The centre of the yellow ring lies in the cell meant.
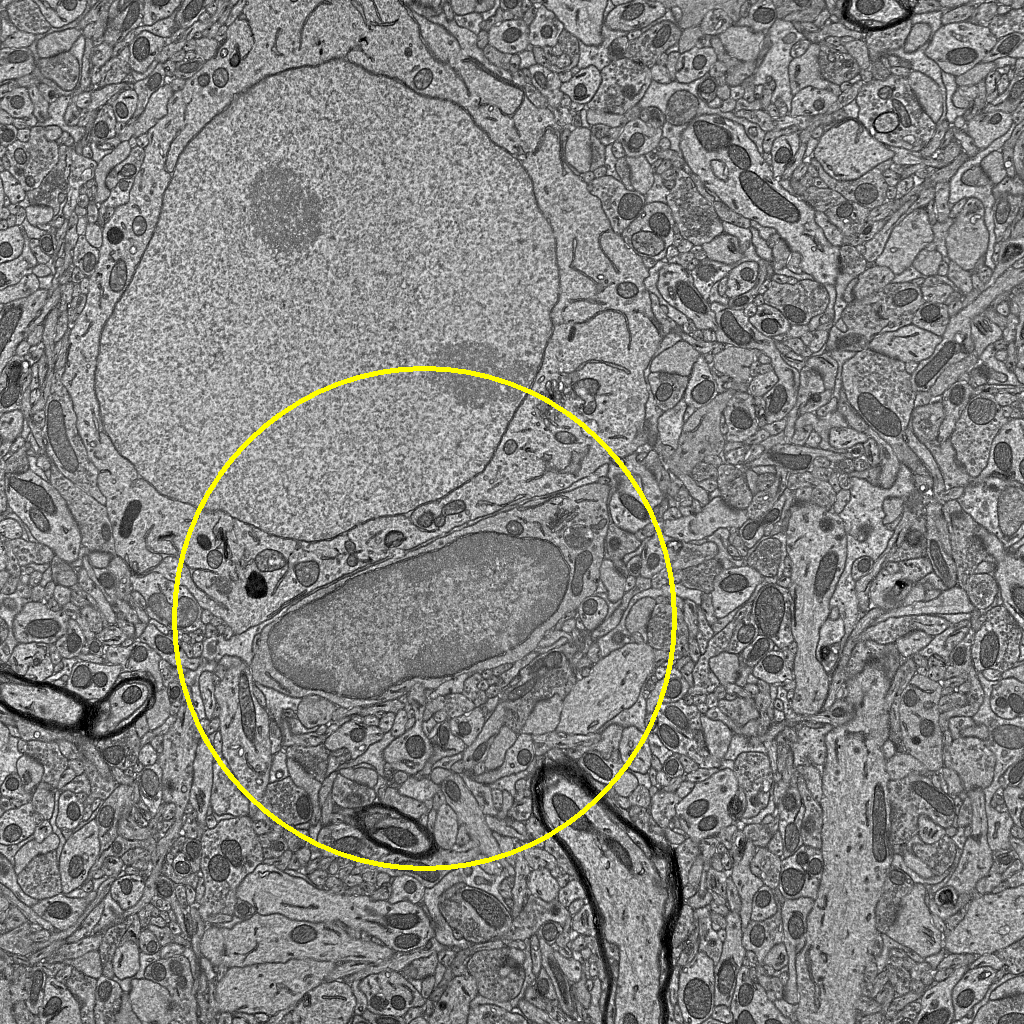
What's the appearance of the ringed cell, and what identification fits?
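Elongated oval nucleus, entire within the picture. Long axis runs lower left to upper right. Envelope smooth, without deep folds or clefts. Nucleus darker grey than the pale nucleus of the large cell directly above. Ringed cell: microglial cell.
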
